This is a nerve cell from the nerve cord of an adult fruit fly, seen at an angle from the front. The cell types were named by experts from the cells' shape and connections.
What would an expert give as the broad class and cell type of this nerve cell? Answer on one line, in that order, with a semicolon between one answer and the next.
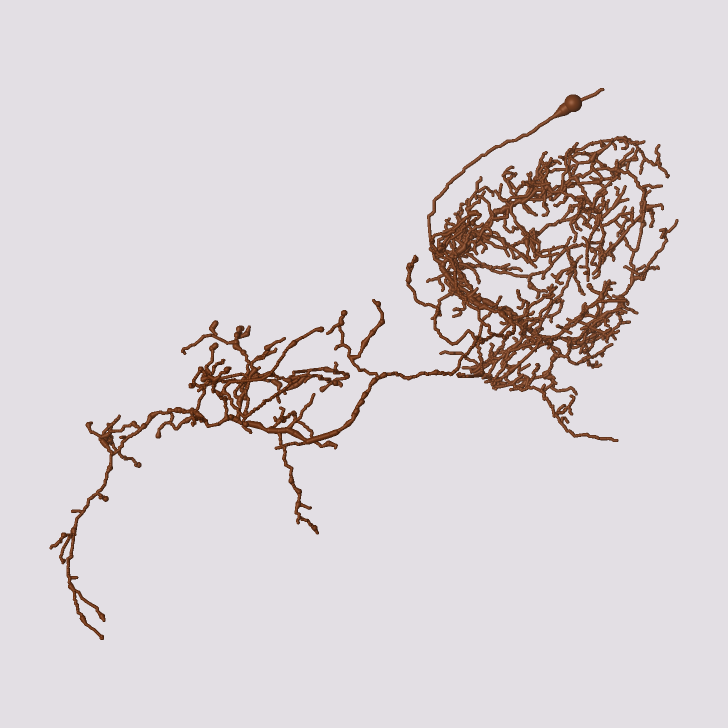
nerve-cord intrinsic neuron; INXXX231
